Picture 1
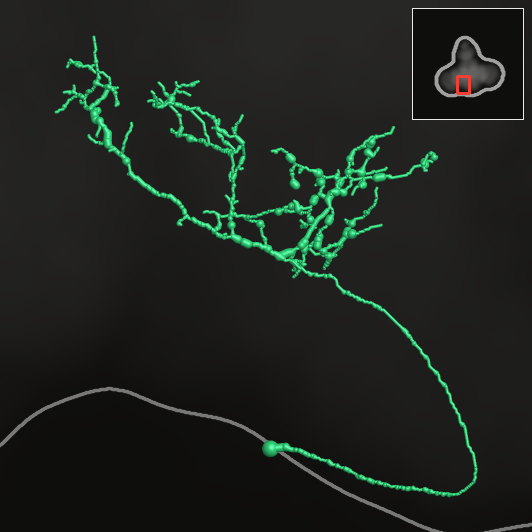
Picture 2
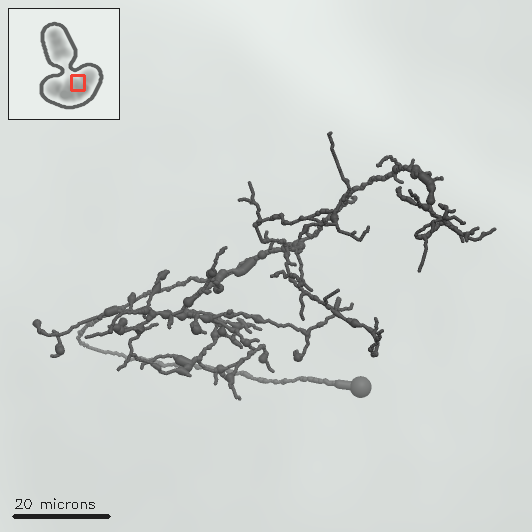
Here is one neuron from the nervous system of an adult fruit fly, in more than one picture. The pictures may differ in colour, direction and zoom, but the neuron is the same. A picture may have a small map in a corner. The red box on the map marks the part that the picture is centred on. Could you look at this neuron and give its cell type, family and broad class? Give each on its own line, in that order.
CB0986
hemilineage MD3
central-brain intrinsic neuron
